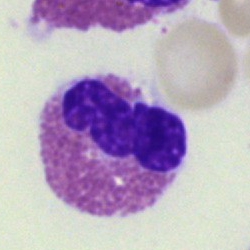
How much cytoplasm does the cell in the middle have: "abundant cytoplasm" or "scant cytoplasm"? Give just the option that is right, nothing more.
Abundant cytoplasm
